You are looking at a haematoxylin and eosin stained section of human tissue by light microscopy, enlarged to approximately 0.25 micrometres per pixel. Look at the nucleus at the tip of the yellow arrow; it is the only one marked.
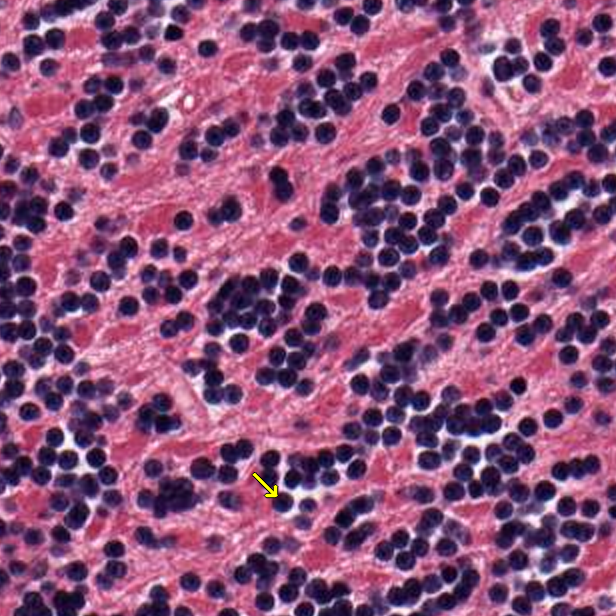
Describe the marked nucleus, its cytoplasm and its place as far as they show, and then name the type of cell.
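The nucleus is round and stains deeply dark, fairly evenly throughout. It is about the same size as the many other round dark nuclei crowded around it. Almost no cytoplasm is visible; the nucleus sits against a small clear, pale space rather than a pink rim. It lies within a cluster of similar round dark nuclei, with pink fibrillar material running between the clusters. Type of cell: cerebellar granule cell.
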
